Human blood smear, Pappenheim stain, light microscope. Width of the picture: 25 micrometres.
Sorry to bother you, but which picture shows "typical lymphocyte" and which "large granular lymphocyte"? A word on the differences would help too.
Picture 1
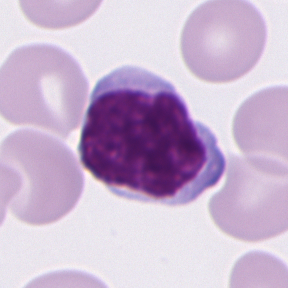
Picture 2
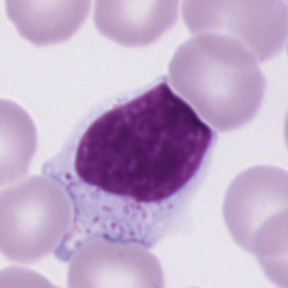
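Picture 1 is the typical lymphocyte, and picture 2 is the large granular lymphocyte. The clearest difference is in the cytoplasm: in picture 2 it holds scattered small red-purple granules.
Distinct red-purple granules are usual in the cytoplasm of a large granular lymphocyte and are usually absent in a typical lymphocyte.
The cytoplasm colour differs too, pale greyish blue in picture 1 against very pale, almost colourless lilac-grey in picture 2. In picture 1 the cytoplasm is widest above the nucleus and at the lower right, and very thin on the left side, with the nucleus filling about 70% of the cell's area. The nuclei differ in outline: picture 1 has a single unlobed mass with a slightly uneven, squarish shape, while picture 2 has a single rounded-oval mass without lobes. They're close in size, about 11 by 9 micrometres in picture 1 and about 12 by 10 micrometres in picture 2. Both have dark purple, coarsely clumped chromatin, though picture 1 shows small paler patches between the clumps.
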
